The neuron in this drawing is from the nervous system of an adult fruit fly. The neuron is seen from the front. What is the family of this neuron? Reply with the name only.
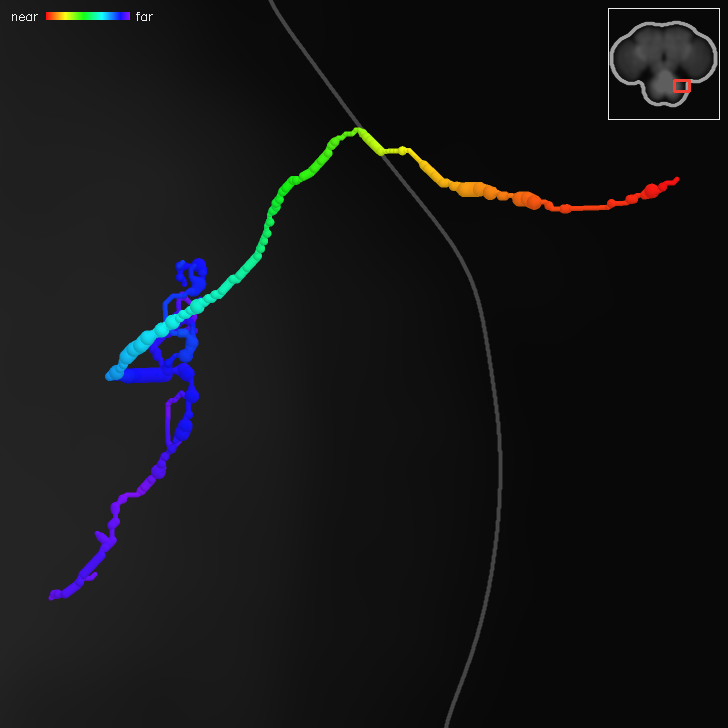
class mechanosensory tactile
